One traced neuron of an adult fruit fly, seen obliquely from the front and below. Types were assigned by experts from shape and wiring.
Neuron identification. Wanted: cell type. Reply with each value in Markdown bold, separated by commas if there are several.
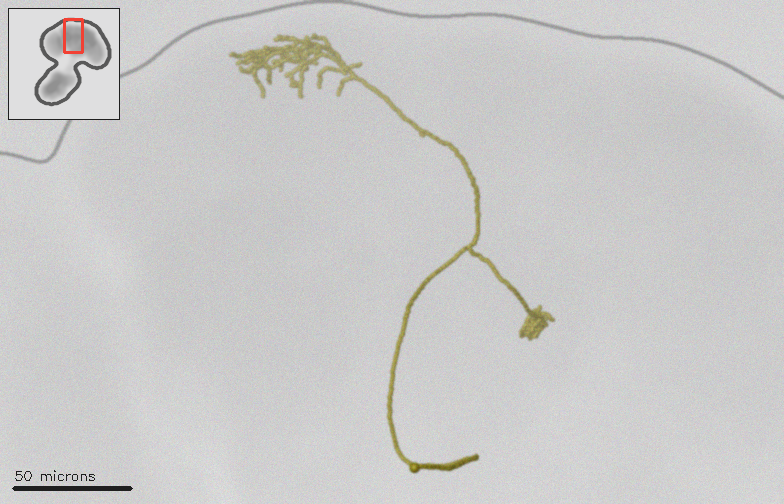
**SA1_c**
